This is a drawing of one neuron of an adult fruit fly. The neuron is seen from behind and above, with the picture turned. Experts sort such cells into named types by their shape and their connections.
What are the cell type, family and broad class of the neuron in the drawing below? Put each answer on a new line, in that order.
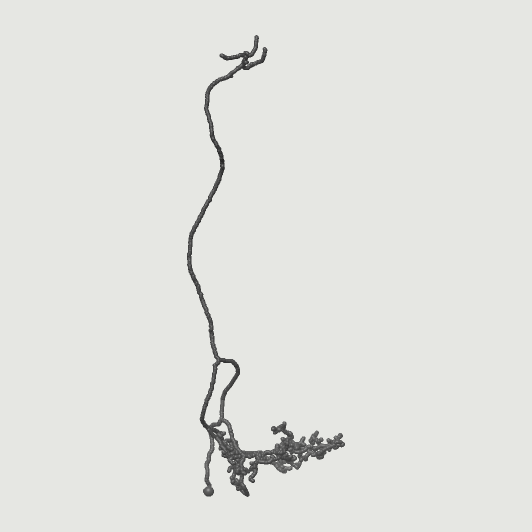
CB1187
hemilineage VLPl&d1_dorsal
central-brain intrinsic neuron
